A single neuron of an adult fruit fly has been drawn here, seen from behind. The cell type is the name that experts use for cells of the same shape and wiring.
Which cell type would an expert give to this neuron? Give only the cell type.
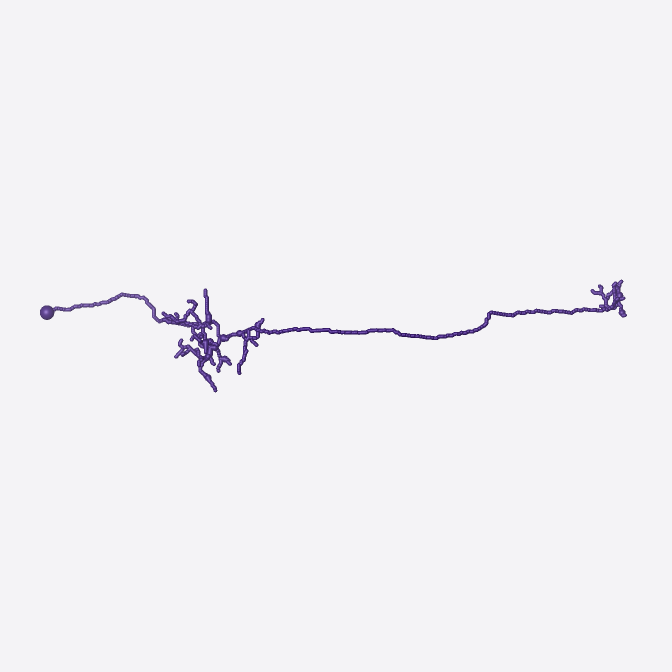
Tm5b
